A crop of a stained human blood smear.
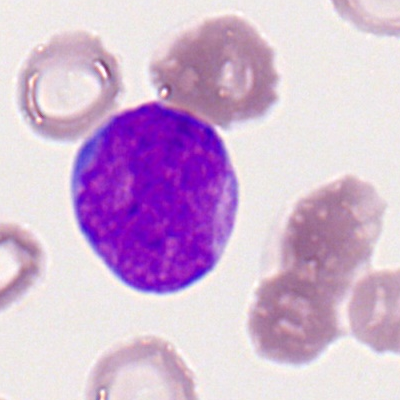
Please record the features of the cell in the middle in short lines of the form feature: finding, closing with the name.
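Cytoplasm: only a thin rim, widest at the left edge
Chromatin: purple and patchy, lighter and darker areas across the nucleus
Granules: none seen in the cytoplasm
Vacuoles: none seen in the cell
Name: myeloblast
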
